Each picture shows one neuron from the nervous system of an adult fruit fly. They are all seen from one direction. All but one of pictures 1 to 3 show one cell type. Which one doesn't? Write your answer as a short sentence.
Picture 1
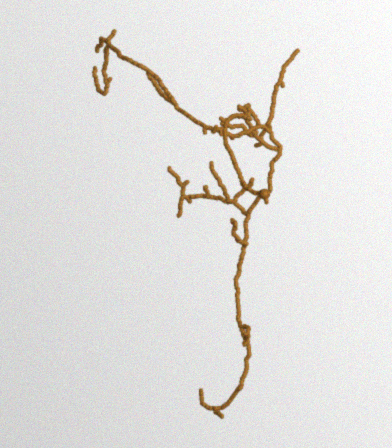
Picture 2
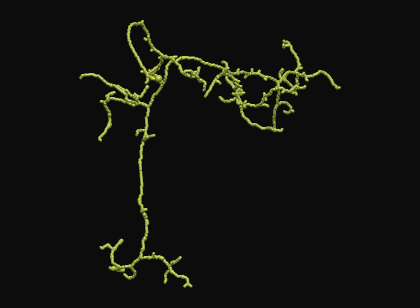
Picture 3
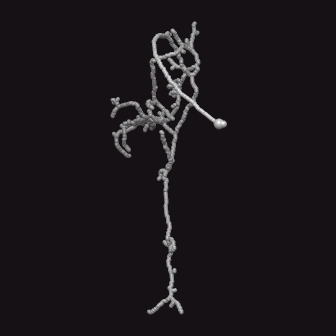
The neuron in picture 2 is of another cell type than the rest.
